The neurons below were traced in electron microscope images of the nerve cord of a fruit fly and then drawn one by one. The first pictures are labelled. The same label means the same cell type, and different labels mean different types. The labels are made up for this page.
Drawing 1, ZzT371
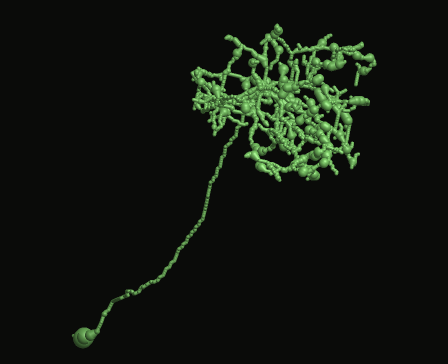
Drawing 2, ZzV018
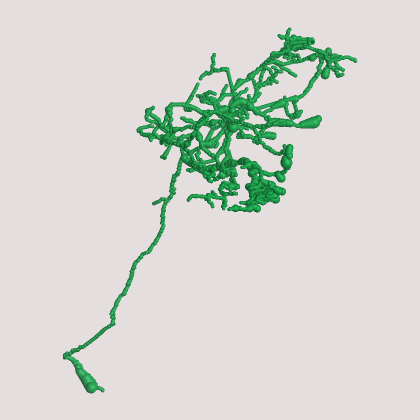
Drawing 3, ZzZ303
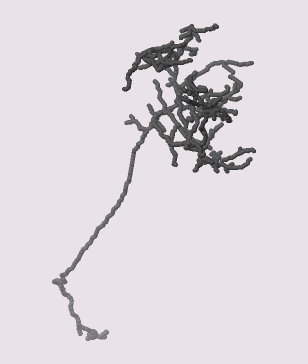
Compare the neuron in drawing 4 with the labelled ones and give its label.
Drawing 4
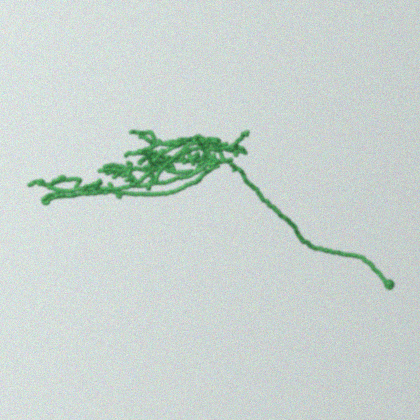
ZzV018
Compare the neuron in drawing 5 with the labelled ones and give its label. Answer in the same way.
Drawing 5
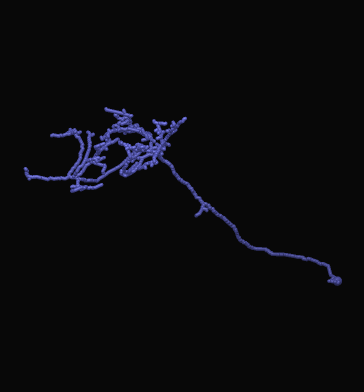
ZzZ303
